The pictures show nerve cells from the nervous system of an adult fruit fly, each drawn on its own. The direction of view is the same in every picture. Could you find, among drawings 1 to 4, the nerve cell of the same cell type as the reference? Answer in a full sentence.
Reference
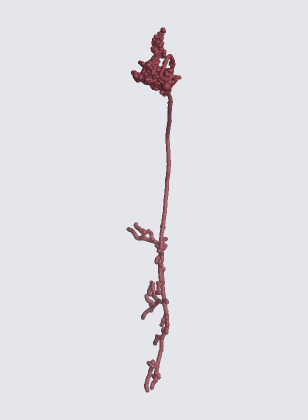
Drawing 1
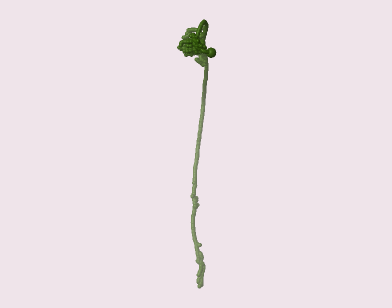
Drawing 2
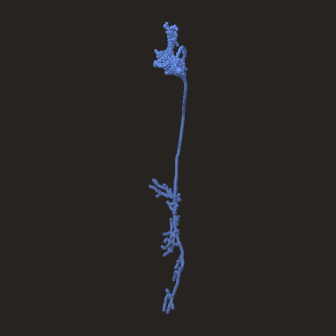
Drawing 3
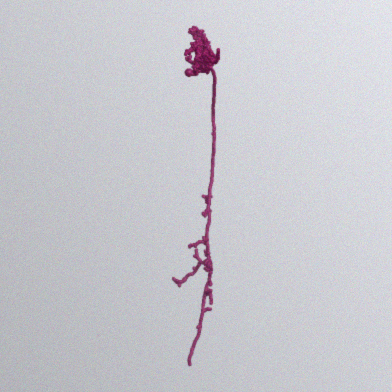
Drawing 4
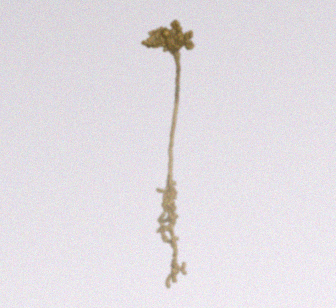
Drawing 2 is of the same cell type.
